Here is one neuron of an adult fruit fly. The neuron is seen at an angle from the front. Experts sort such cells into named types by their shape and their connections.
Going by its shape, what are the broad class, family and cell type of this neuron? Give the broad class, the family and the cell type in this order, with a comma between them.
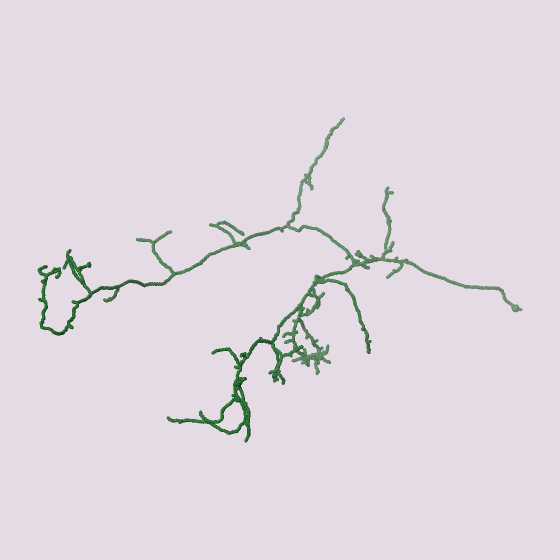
nerve-cord intrinsic neuron, hemilineage 08B, IN08B045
